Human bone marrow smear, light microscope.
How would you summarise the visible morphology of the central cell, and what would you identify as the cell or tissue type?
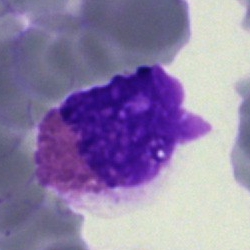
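Looking at the outline first, I see it is irregular and bumpy rather than smoothly round. A single pointed projection sticks out from the right side. Most of the cell is filled by a dark purple nucleus. Its staining is mottled, with many small paler spots scattered through the dark purple. This is an eosinophil.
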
